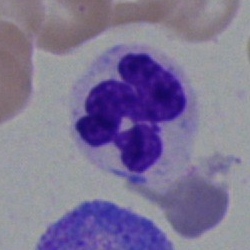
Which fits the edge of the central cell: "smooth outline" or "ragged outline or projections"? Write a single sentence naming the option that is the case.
Along its outline, the cell is smooth, with no projections.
